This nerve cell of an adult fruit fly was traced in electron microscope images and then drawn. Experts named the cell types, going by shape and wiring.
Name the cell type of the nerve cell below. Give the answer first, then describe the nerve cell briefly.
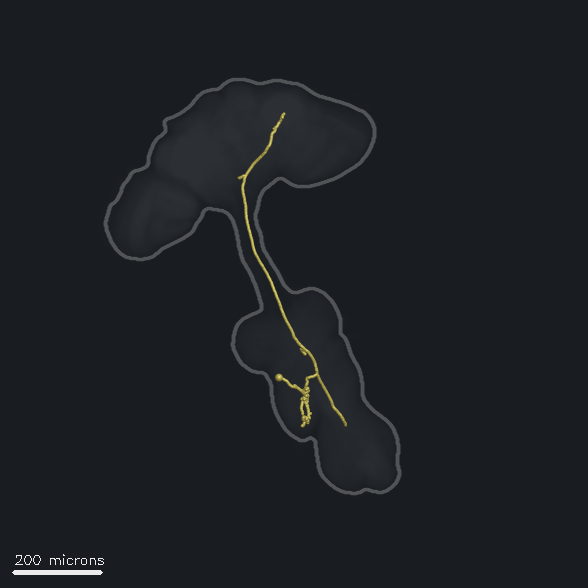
The cell type is AN10B047. Its broad class is ascending neuron. It runs through the neck, between the brain and the nerve cord. By the scale bar it is about 750 microns tall in this view.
